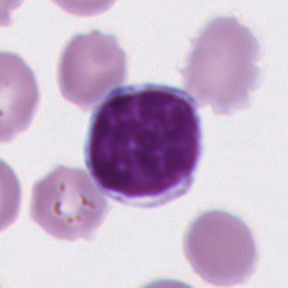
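Typical lymphocyte (central cell), checked point by point. Cytoplasm: only a very thin rim around the nucleus, pale blue-grey. Nucleus: no nucleoli can be seen. Granules: none visible in the cytoplasm.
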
